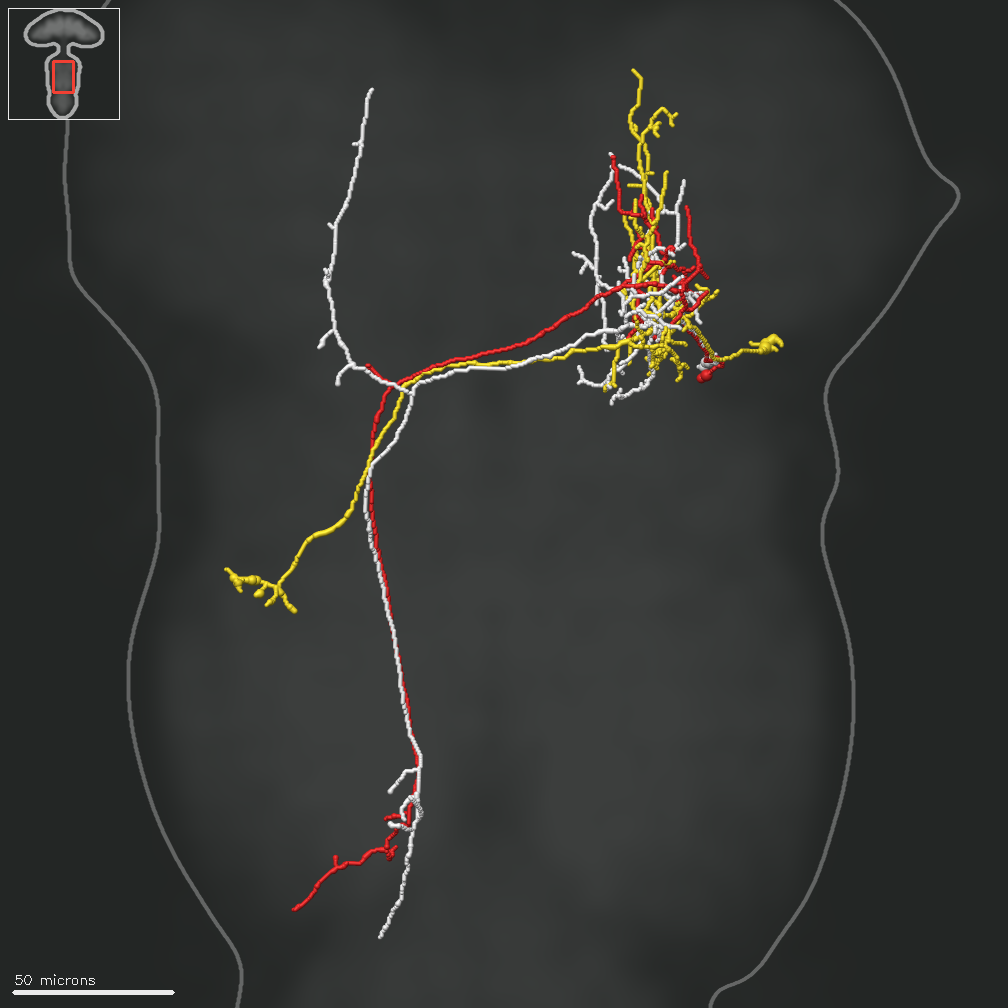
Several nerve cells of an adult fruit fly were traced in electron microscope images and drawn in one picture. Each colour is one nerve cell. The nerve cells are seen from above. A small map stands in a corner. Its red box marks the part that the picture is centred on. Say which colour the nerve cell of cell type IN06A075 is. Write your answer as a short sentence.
The colour is yellow.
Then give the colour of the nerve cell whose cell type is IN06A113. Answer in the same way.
The colour is red.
